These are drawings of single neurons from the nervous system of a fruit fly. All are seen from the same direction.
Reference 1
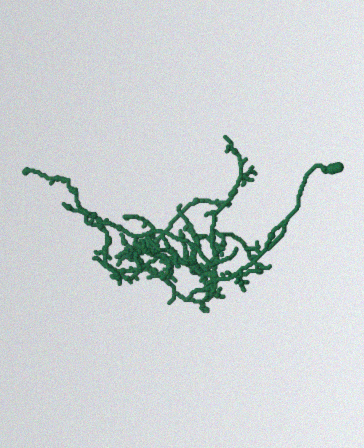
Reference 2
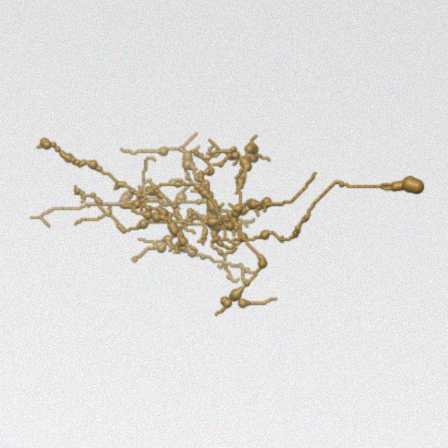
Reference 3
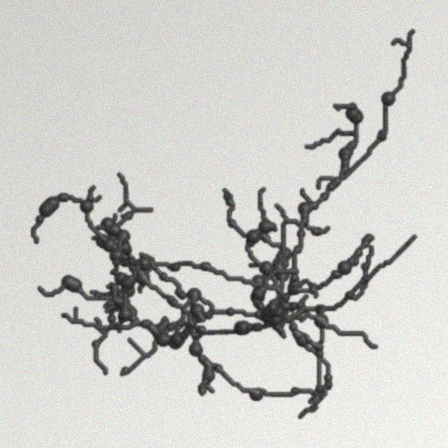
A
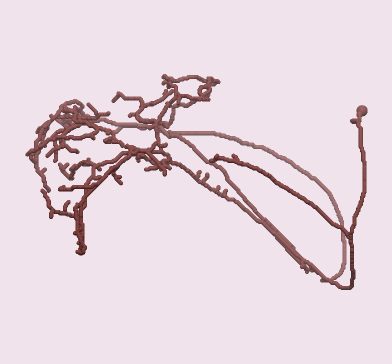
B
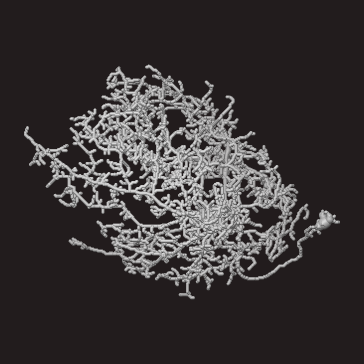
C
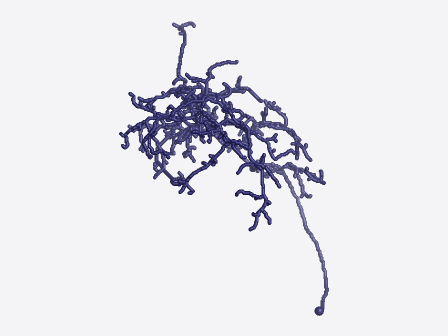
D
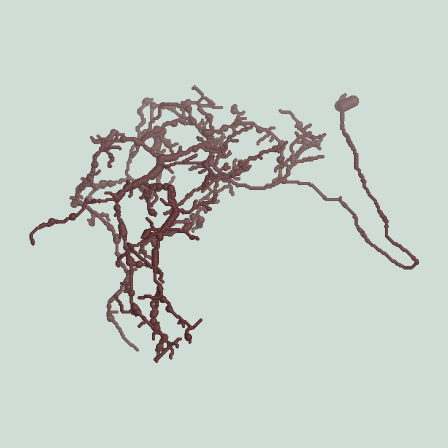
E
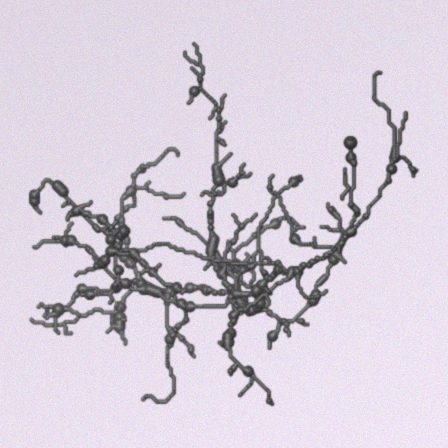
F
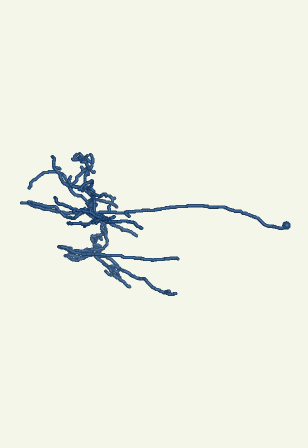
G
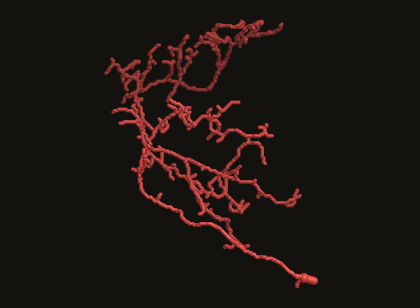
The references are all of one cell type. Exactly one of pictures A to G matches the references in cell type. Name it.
Picture E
